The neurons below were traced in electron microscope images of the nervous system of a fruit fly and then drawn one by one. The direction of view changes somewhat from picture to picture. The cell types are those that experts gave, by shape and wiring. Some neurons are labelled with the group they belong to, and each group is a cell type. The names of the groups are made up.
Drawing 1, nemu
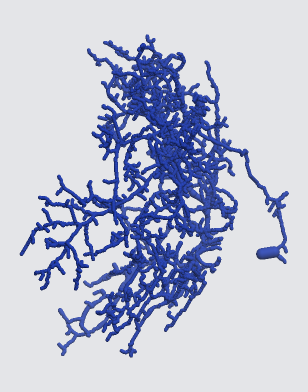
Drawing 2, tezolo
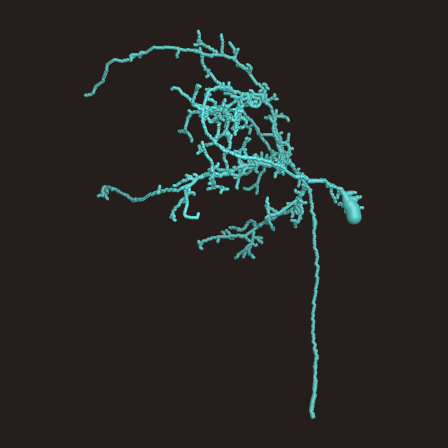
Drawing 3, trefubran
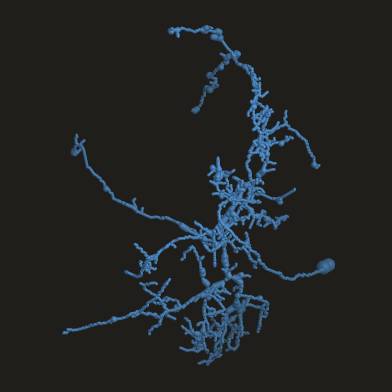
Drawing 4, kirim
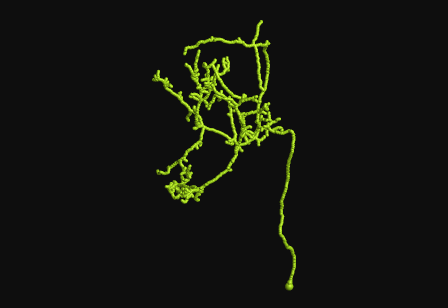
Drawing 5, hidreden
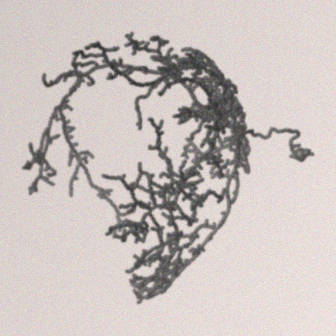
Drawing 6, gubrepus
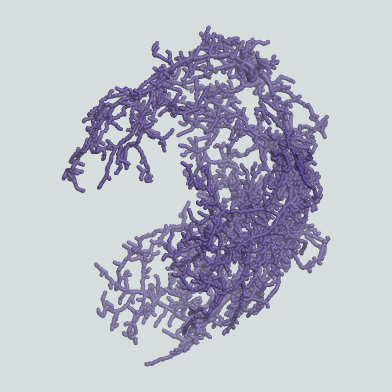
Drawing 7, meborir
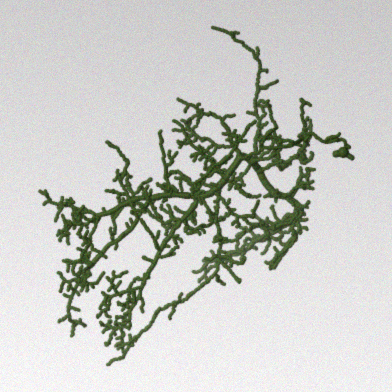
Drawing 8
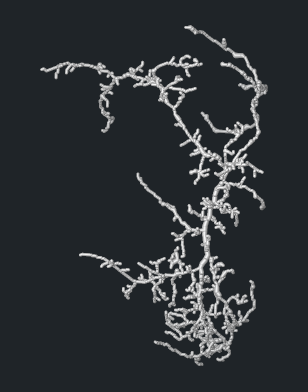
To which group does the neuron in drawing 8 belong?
trefubran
